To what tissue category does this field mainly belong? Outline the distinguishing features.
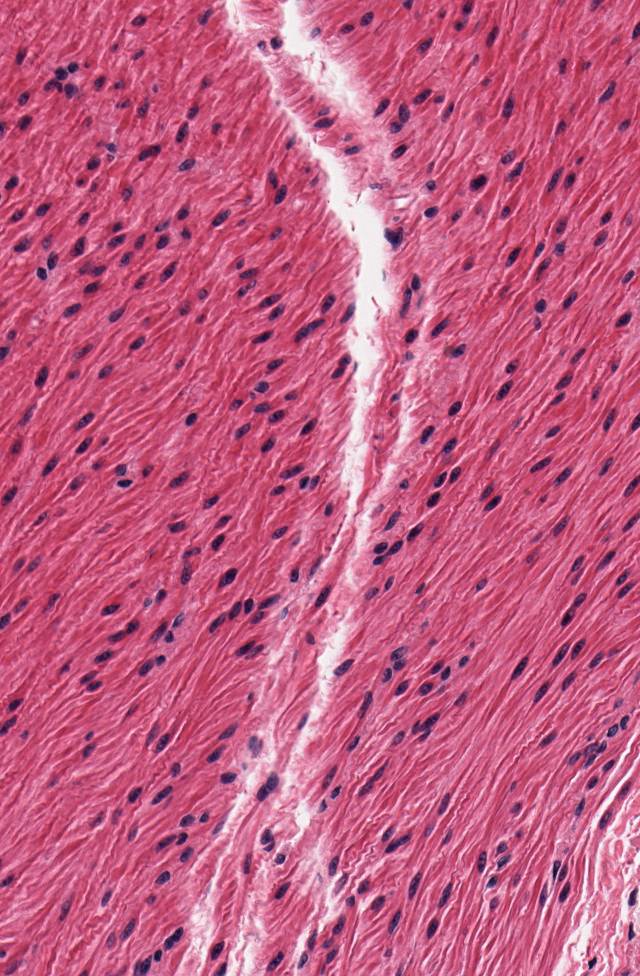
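To my eye, the whole field is smooth muscle. It is a solid sheet of closely packed spindle-shaped cells, with no glands or other units among them.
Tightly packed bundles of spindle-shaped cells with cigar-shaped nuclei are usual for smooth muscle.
The nuclei I see are elongated, oval to cigar-shaped, and stain dark blue-purple. Being densely cellular, it differs from loose connective tissue, whose sparse fibroblasts usually lie among loosely arranged, paler collagen fibres. I find no epithelium anywhere, even along the cleft, and no fat cells.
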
